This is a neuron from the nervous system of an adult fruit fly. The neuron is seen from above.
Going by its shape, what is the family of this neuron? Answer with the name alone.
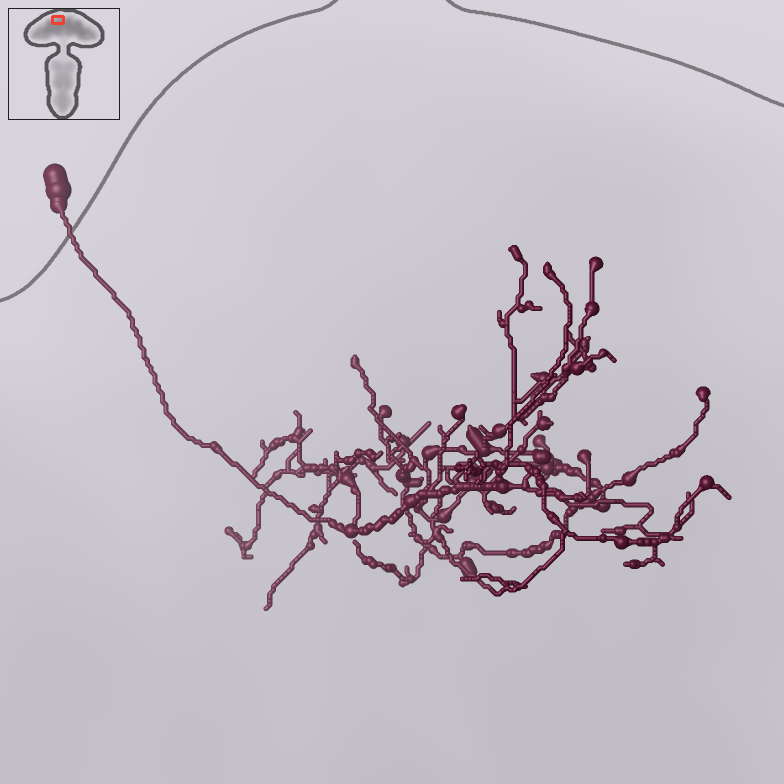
hemilineage EBa1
